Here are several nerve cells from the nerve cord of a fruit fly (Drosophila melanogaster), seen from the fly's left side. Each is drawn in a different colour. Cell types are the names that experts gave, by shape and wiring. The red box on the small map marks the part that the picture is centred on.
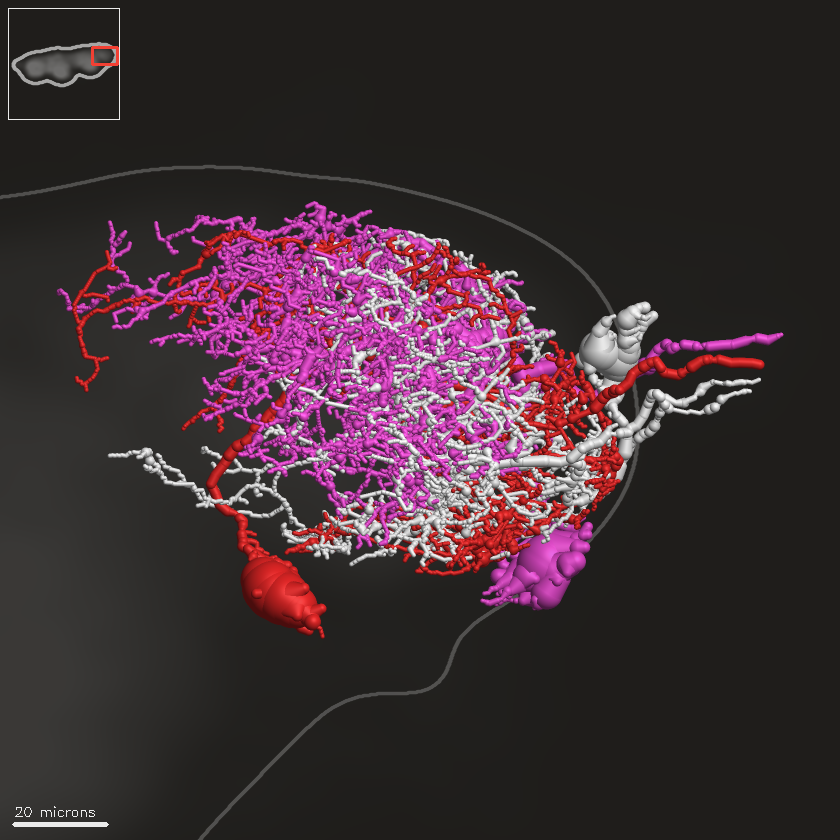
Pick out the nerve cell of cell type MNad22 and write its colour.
red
